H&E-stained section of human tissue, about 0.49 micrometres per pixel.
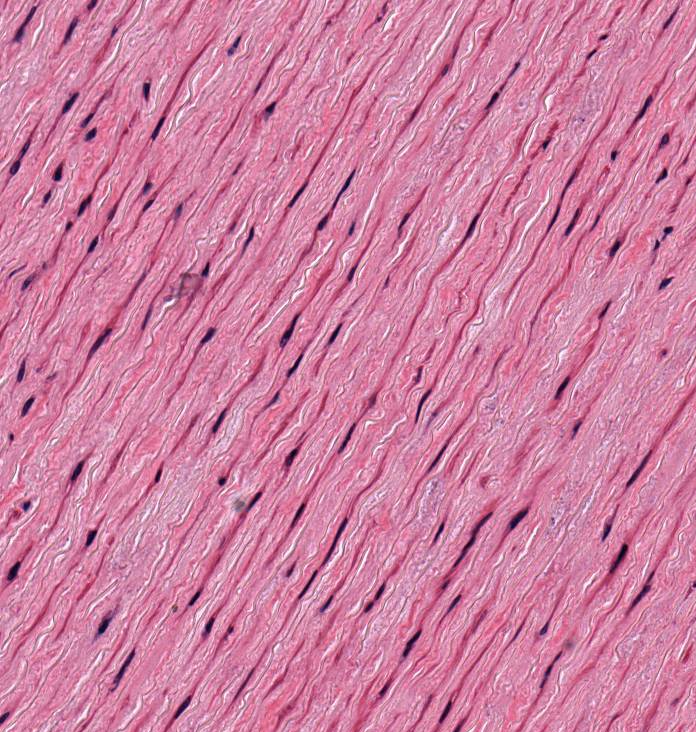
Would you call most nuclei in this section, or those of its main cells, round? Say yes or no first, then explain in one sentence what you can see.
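No. The nuclei are dark purple, thin and elongated, lying along the direction of the fibres.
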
